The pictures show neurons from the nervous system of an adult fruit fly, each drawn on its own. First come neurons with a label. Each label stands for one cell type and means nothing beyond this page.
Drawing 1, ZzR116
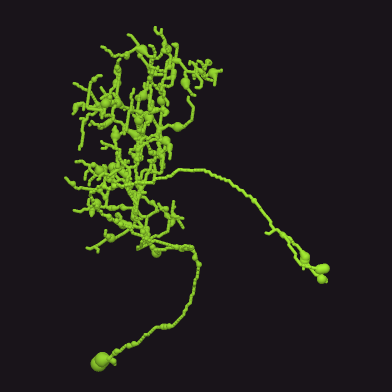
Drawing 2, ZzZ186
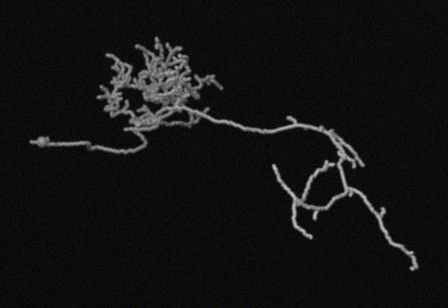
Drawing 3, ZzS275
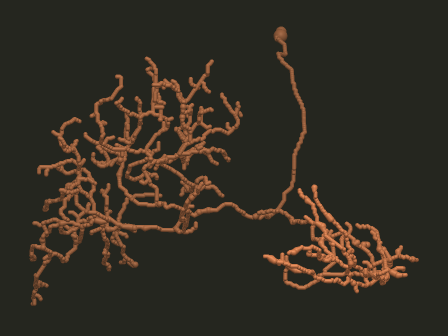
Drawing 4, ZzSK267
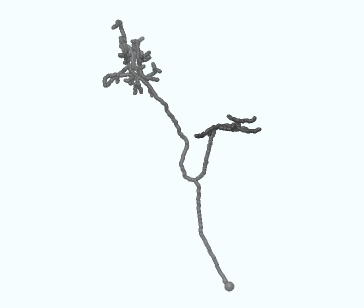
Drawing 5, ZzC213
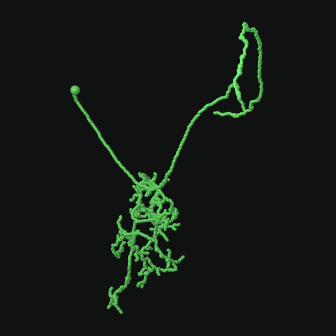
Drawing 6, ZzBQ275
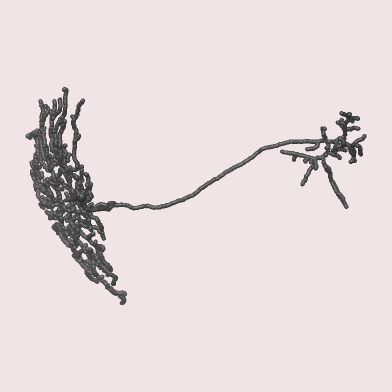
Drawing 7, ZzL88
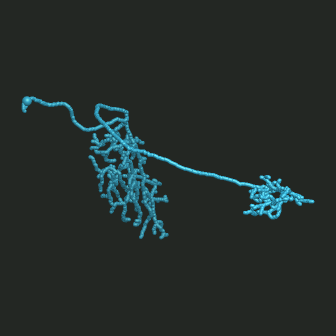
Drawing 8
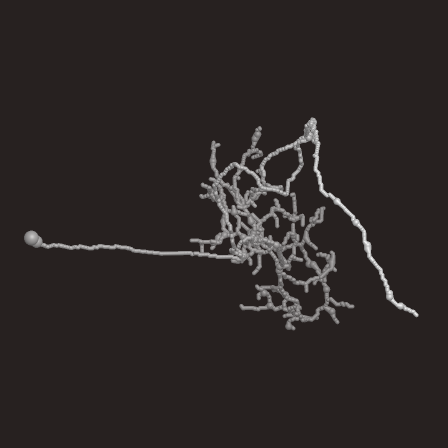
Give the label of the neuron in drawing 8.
ZzC213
